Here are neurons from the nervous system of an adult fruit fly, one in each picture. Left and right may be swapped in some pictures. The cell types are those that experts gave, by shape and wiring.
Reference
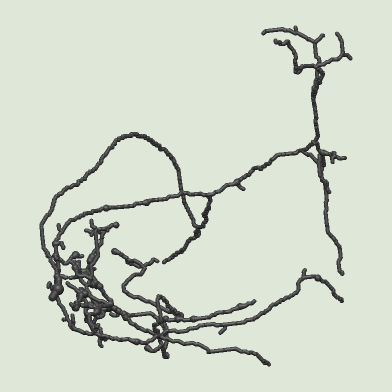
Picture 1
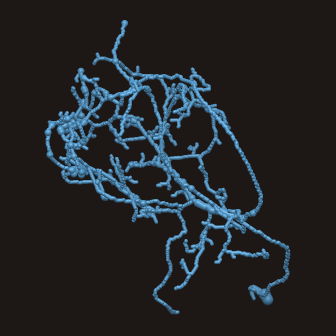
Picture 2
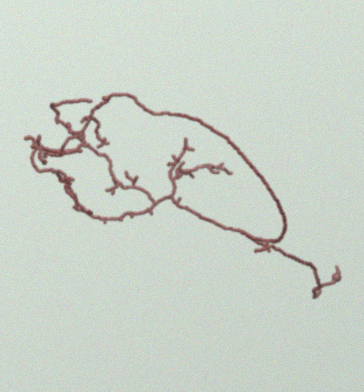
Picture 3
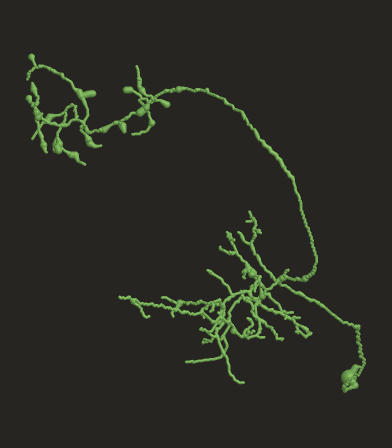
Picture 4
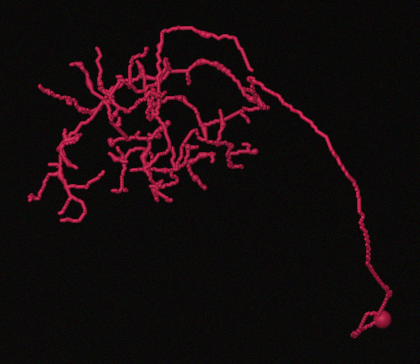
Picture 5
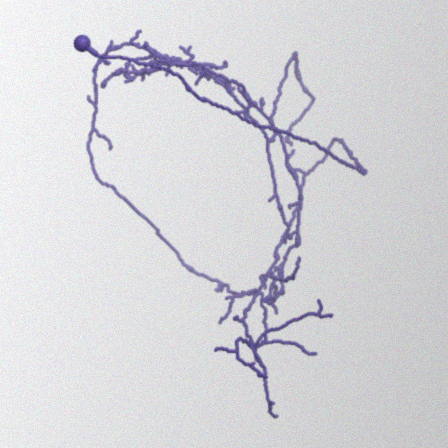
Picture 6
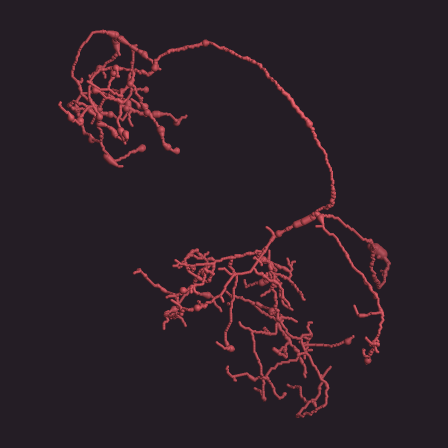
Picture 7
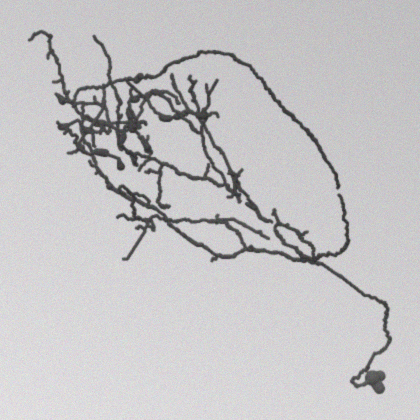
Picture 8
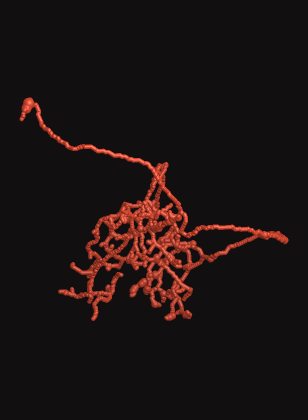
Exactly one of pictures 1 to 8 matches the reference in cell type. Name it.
Picture 5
